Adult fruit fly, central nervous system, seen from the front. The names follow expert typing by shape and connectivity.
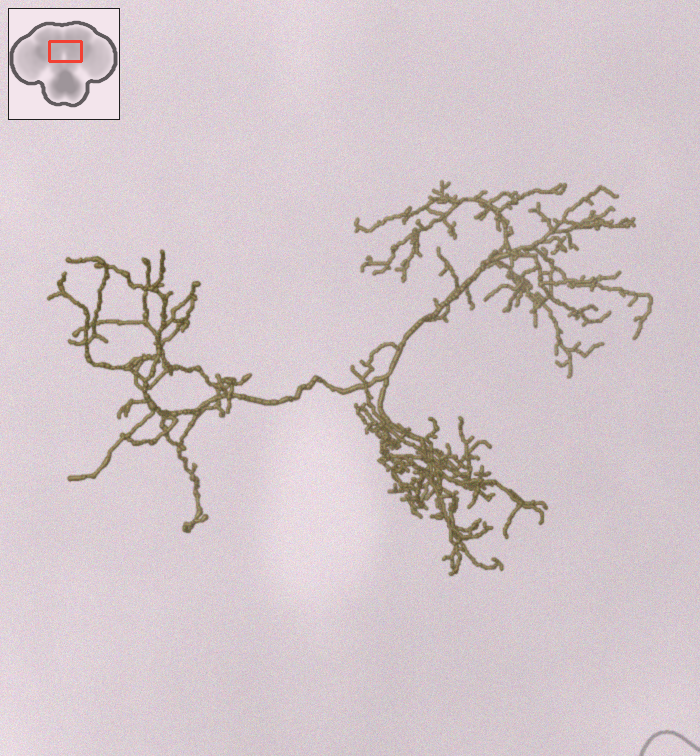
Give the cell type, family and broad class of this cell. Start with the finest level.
VES070; hemilineage 07B; central-brain intrinsic neuron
